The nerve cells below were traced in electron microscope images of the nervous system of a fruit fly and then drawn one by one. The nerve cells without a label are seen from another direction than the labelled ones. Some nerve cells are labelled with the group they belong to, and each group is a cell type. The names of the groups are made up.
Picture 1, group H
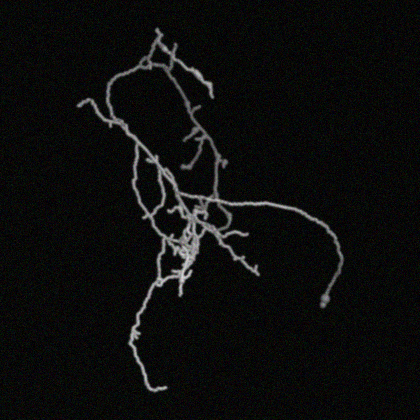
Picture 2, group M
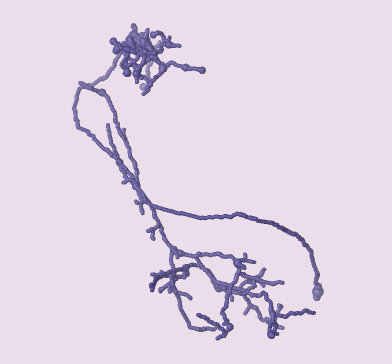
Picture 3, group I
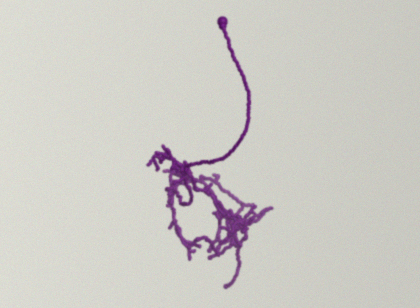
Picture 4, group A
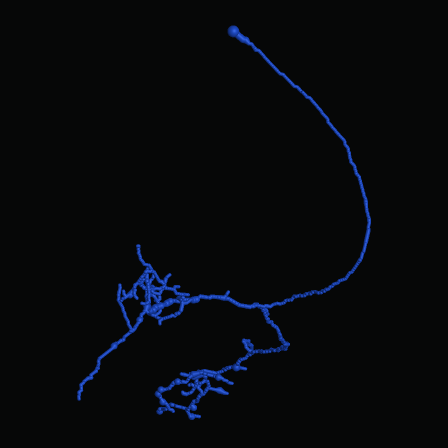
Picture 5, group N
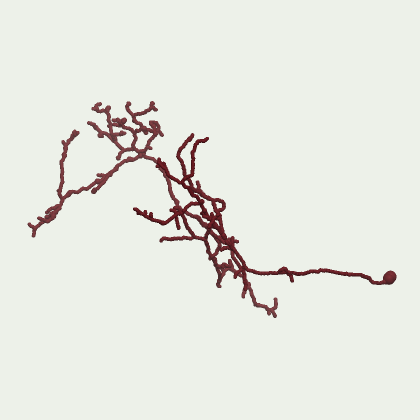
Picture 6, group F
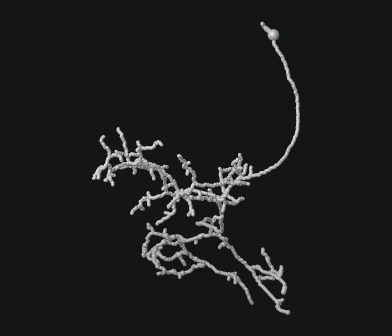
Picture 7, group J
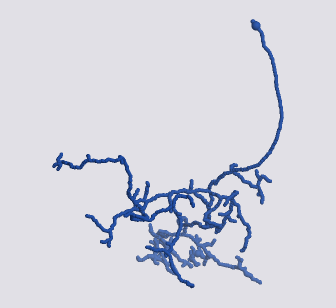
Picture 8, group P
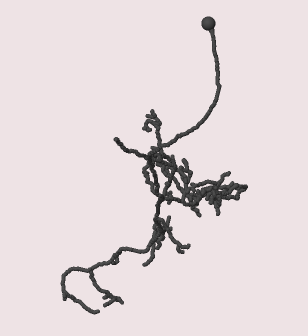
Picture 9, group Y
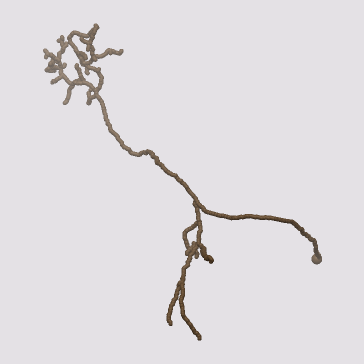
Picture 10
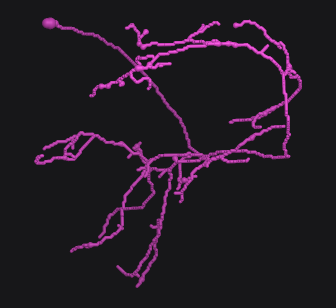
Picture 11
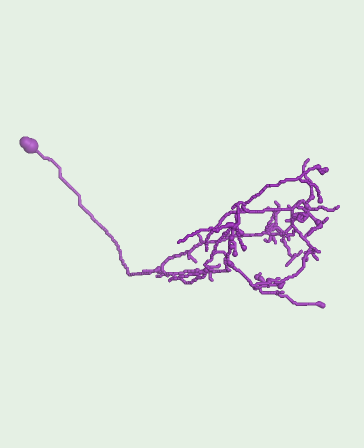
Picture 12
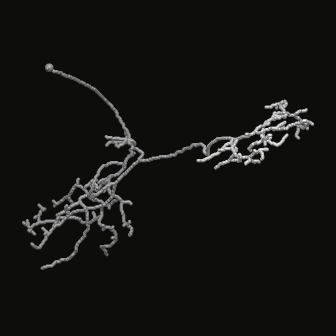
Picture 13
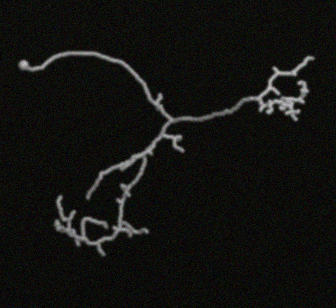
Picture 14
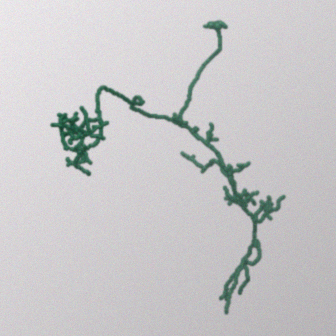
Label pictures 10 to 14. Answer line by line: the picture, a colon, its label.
10: group H
11: group I
12: group F
13: group J
14: group A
